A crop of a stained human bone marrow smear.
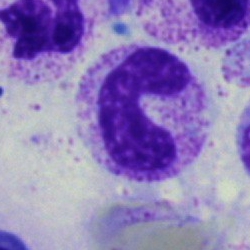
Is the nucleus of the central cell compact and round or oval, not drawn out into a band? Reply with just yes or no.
No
